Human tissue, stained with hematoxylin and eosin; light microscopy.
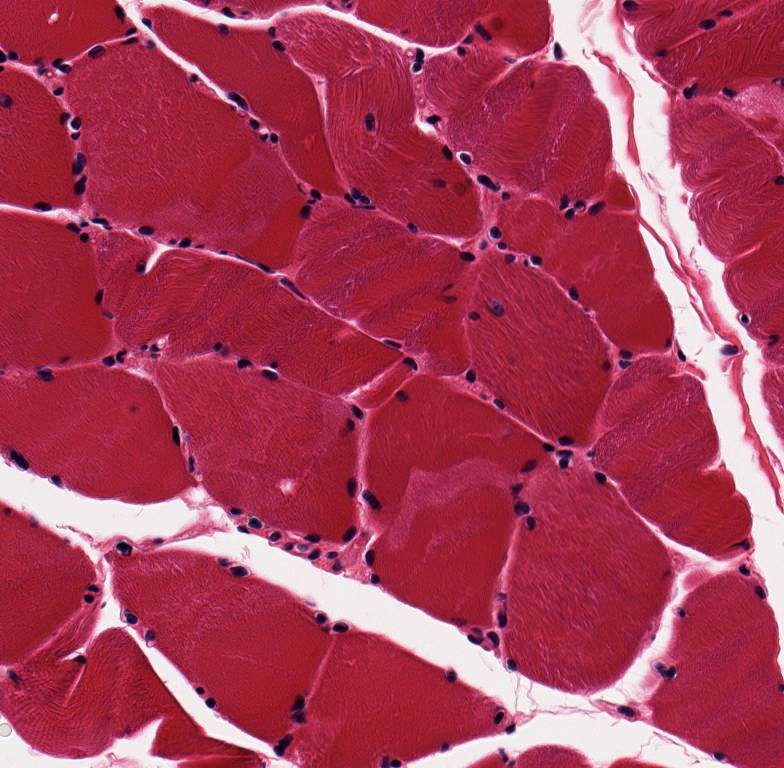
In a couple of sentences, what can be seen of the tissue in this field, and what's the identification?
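First, the fibre nuclei sit at the edges of the fibres, not in their centres. Second, these nuclei are small, dark and flattened to oval. Third, the fibre cytoplasm is deeply eosinophilic. Fourth, only thin strands of connective tissue separate neighbouring fibres. The tissue is skeletal muscle.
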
